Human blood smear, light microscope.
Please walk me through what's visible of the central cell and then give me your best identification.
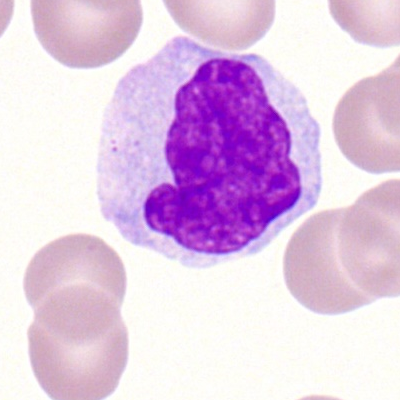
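First, chromatin: purple, with a lacy, mottled pattern of lighter and darker patches. Next, cytoplasm: plentiful and pale grey-blue, its widest band lying to the left of the nucleus. Then granules: only a few fine pinkish dots, all on the left side of the cytoplasm. Last, the name: monocyte.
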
